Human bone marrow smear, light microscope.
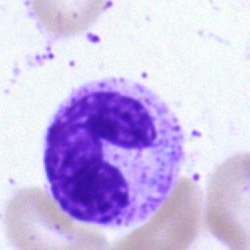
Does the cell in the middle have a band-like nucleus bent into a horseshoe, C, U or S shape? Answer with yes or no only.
Yes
